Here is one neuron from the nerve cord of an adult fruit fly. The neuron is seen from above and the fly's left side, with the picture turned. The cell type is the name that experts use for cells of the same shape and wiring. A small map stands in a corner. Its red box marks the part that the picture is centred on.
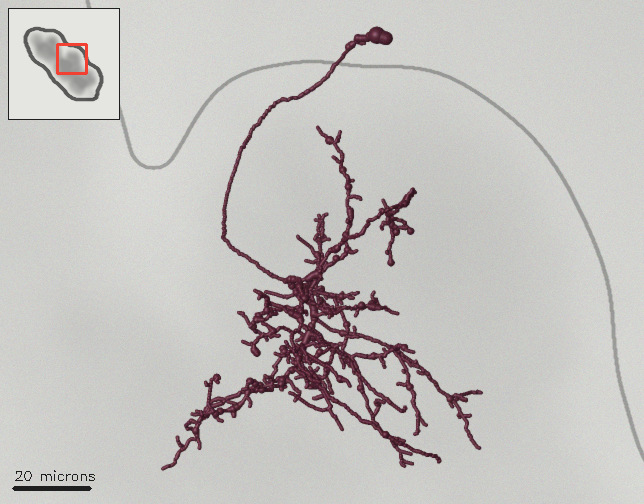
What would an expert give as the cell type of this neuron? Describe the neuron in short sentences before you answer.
By the scale bar it is about 120 microns tall in this view. Dozens of branch ends can be seen. It is a nerve-cord intrinsic neuron. Its cell type is IN04B097.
